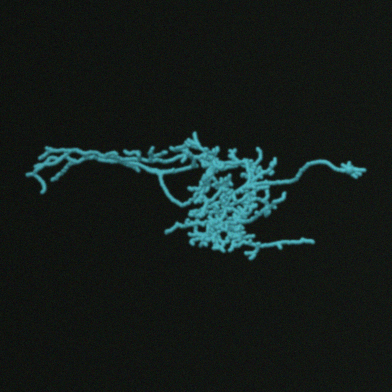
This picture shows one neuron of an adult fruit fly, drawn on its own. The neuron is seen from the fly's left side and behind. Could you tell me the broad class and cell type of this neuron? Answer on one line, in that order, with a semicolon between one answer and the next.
nerve-cord intrinsic neuron; INXXX355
